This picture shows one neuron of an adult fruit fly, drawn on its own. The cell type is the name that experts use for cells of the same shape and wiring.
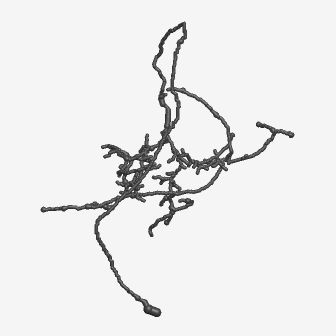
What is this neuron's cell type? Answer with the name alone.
IN02A040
